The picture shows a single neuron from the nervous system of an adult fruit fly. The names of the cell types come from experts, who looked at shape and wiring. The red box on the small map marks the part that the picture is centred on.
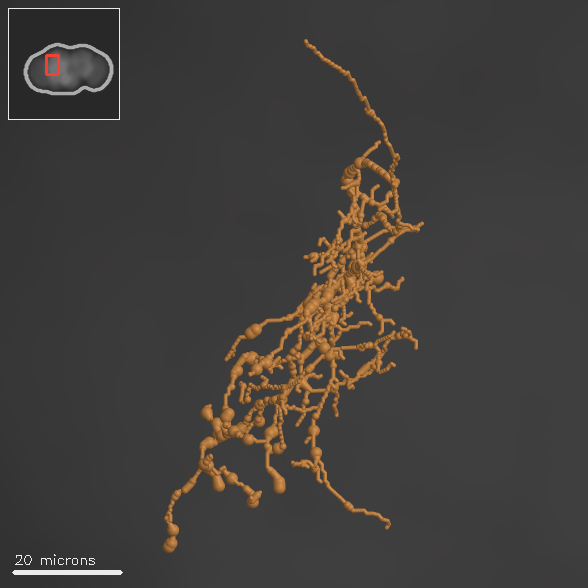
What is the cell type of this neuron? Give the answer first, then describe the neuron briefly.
It is of cell type IN03B063. Its broad class is nerve-cord intrinsic neuron. No cell body is drawn. From top to bottom in the picture it spans about 95 microns. The picture shows dozens of branch ends.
